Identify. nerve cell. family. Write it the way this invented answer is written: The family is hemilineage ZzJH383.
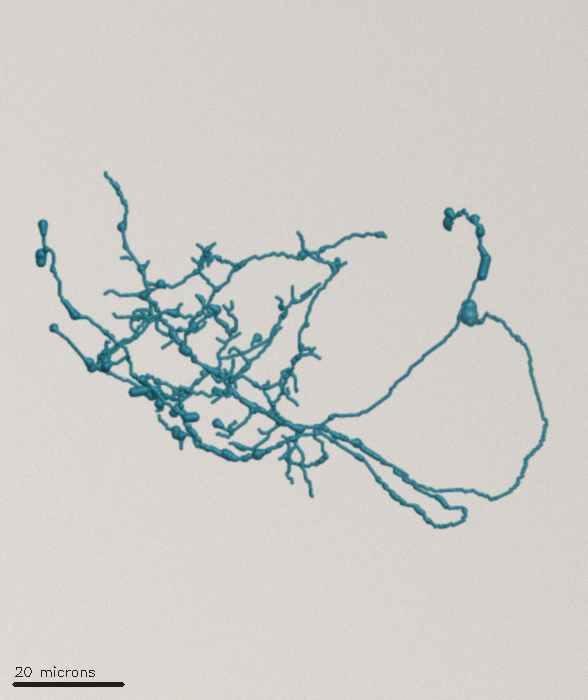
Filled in: The family is hemilineage 01B.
